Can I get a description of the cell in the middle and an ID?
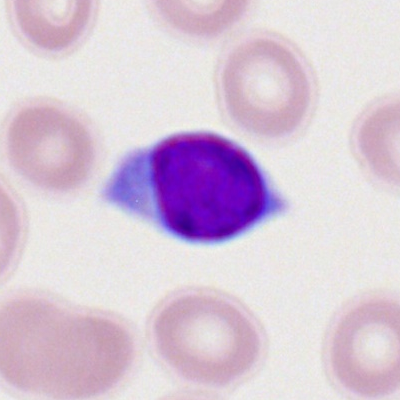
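Outline tapers to pointed ends at left and right. Cytoplasm scant, pale blue, lying mostly left of the nucleus. Nucleoli not visible. Lymphocyte.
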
